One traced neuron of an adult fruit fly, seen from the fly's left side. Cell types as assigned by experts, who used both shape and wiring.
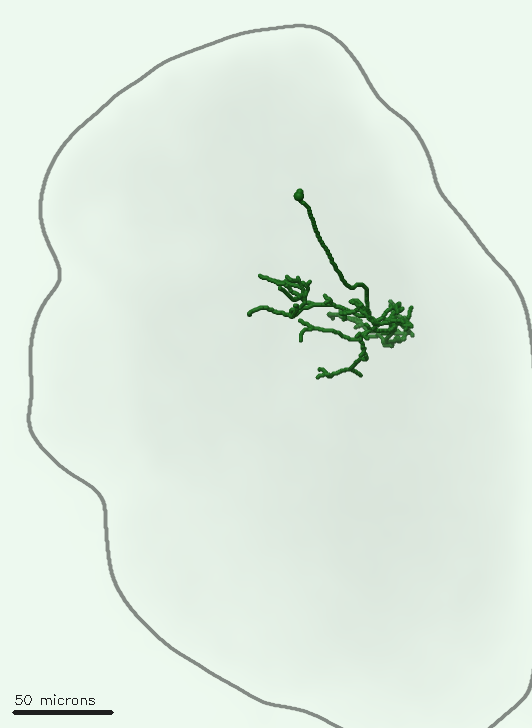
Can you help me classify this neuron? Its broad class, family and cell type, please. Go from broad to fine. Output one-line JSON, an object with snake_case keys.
{"broad_class": "central-brain intrinsic neuron", "family": "hemilineage LHl4_posterior", "cell_type": "PLP108"}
